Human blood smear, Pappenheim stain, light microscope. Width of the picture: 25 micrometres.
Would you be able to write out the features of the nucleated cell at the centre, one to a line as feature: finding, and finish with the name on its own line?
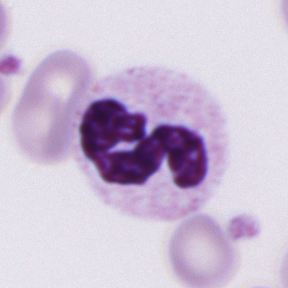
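Nucleus: bent, band-like mass with several bulging parts, spanning most of the cell's width
Chromatin: dark purple, densely clumped
Cytoplasm: plentiful, pale pinkish-lilac
Granules: fine, small, pink-lilac, scattered evenly through the cytoplasm
Cell size: about 14 micrometres across
Nuclear share: about 40% of the cell's area
Name: segmented neutrophil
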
